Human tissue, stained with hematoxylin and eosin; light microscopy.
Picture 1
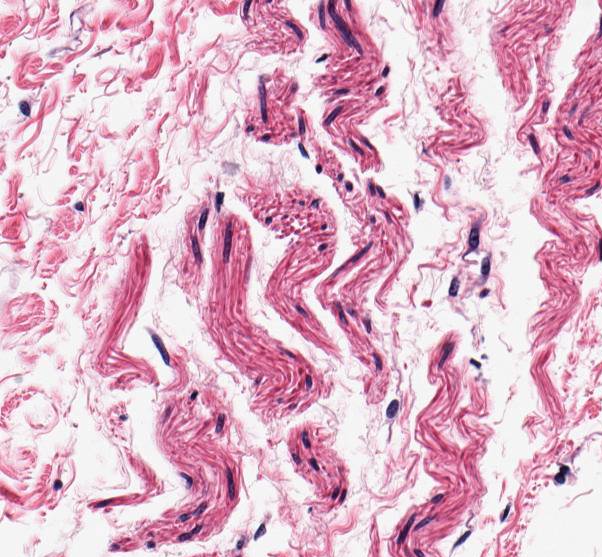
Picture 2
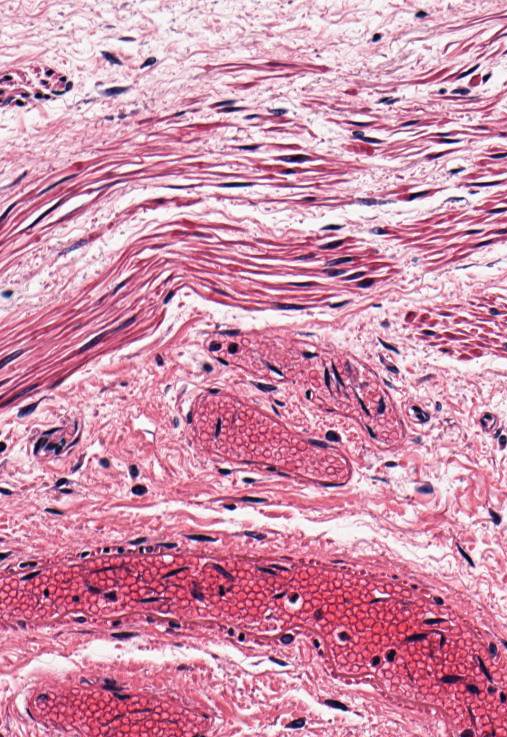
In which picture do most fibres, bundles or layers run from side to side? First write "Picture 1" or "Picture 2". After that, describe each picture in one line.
Picture 2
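In picture 1: Wavy, zigzag bundles of pink fibres run roughly top to bottom through the centre and right of the field.
In picture 2: The upper half of the field is filled by wavy bundles of fibres cut lengthwise, running roughly from left to right.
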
